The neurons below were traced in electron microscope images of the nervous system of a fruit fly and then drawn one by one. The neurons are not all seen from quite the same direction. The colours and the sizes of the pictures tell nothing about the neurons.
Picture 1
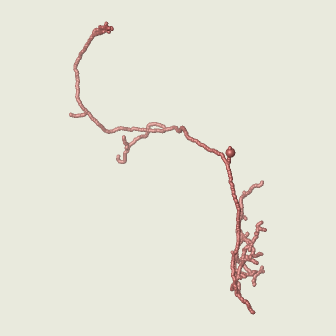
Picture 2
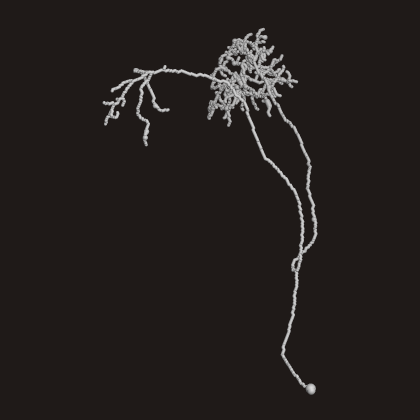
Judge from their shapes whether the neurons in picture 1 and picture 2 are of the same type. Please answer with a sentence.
They are of different cell types.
